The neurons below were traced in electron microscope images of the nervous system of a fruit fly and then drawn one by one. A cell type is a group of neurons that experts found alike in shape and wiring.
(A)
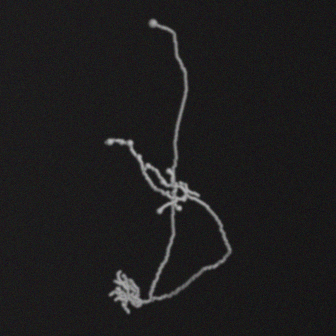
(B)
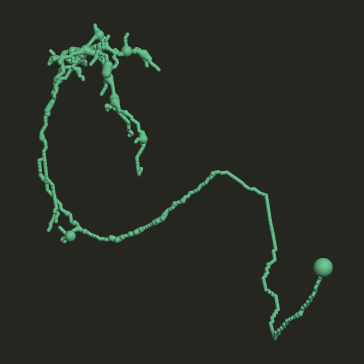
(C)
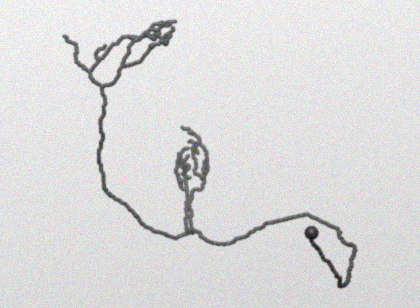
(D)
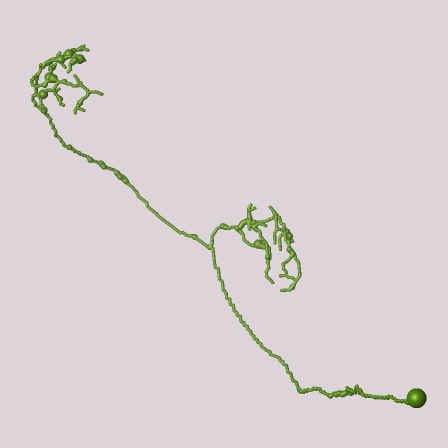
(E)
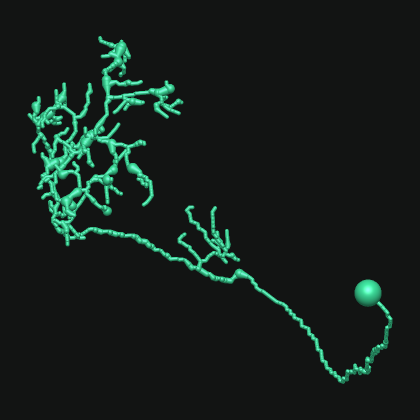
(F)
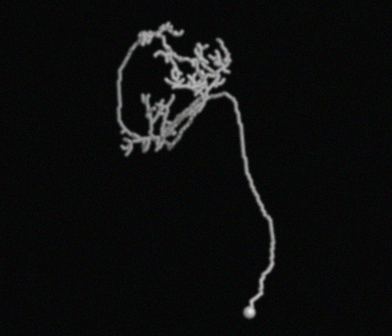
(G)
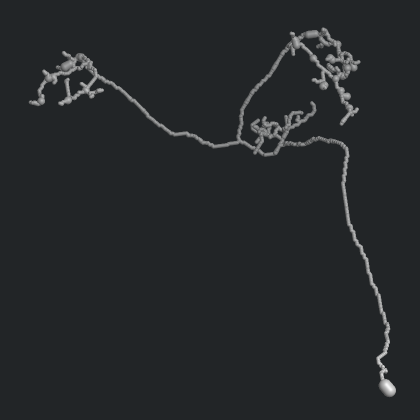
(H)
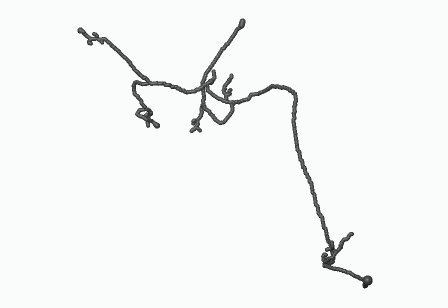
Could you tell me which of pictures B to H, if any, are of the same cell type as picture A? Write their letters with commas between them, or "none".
C, D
